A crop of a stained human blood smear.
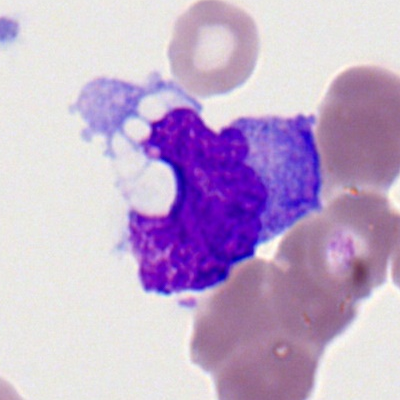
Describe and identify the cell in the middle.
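The nucleus is irregular, with a lumpy, indented border. Its chromatin is dark purple and coarsely clumped. The cytoplasm is pale blue-lilac, and several clear round vacuoles lie along the left side of the nucleus. This cell is a monocyte.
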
